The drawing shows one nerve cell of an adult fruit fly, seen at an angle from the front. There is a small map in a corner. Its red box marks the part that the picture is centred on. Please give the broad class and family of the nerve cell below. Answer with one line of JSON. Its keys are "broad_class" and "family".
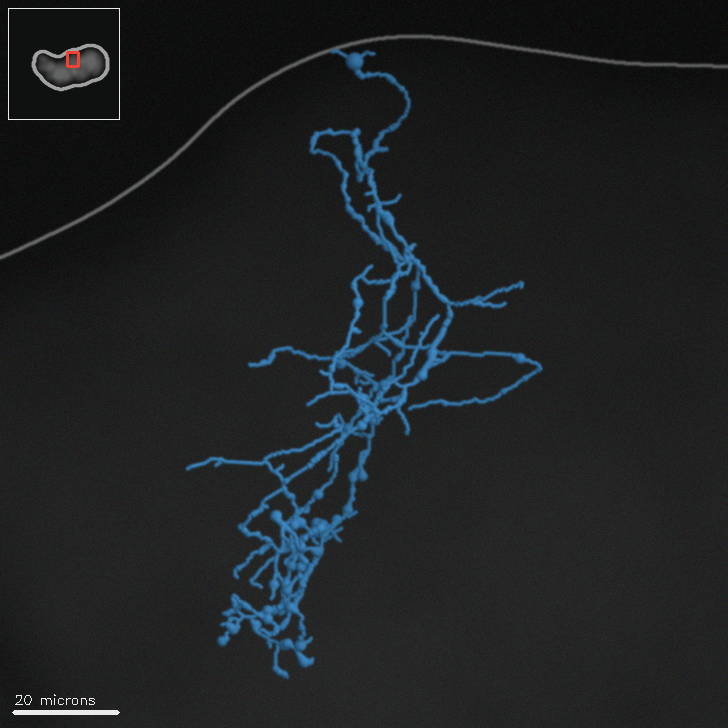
{"broad_class": "central-brain intrinsic neuron", "family": "hemilineage SLPpm1"}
